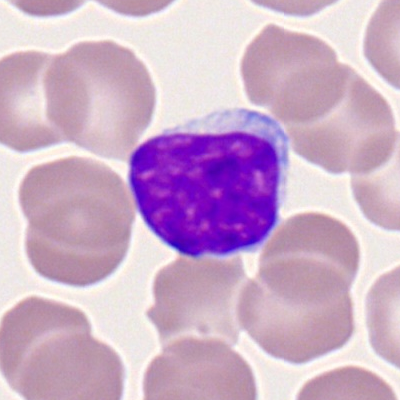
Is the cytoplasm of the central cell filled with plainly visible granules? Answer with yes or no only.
No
